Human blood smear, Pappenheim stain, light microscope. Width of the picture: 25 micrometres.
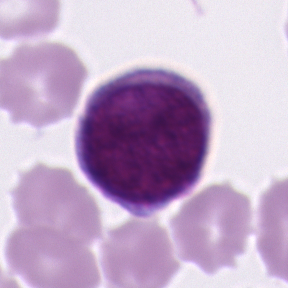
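Myeloblast. Start with the round nucleus, about 11 micrometres across, with the cytoplasm forming only a very thin rim around it. Look inside the nucleus: no nucleoli can be seen. The cytoplasm, too, shows no granules. At the bottom edge of the cell, a small pale bulge of cytoplasm projects outward.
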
